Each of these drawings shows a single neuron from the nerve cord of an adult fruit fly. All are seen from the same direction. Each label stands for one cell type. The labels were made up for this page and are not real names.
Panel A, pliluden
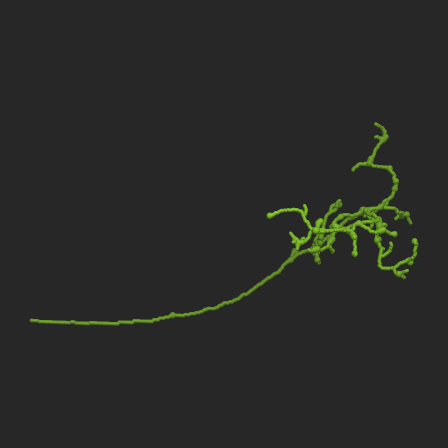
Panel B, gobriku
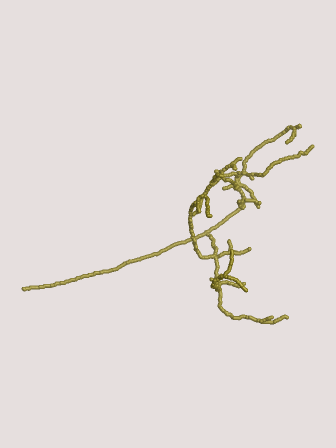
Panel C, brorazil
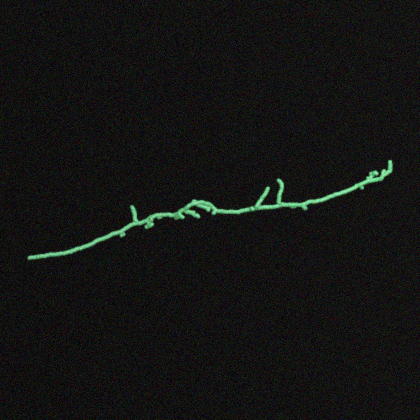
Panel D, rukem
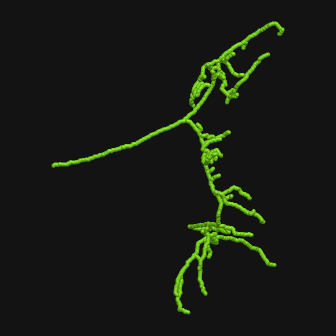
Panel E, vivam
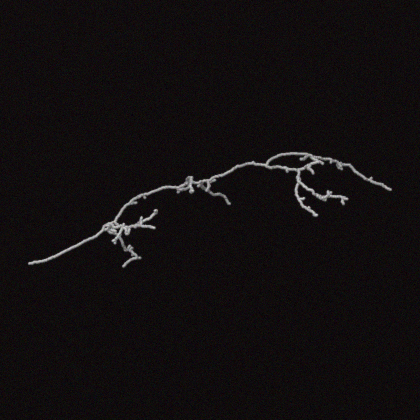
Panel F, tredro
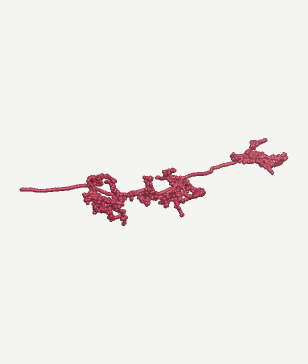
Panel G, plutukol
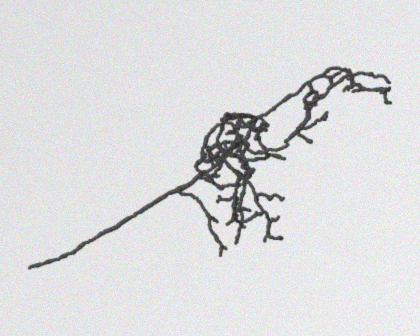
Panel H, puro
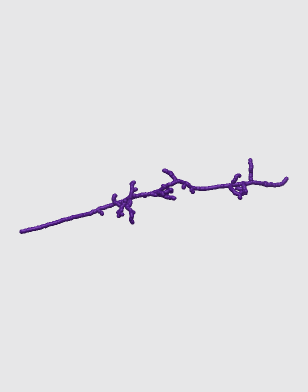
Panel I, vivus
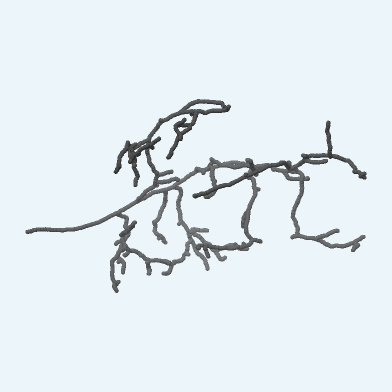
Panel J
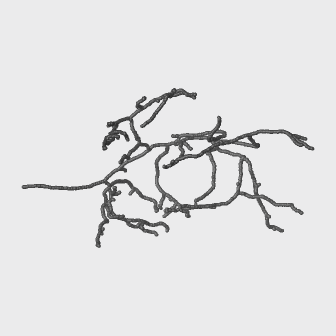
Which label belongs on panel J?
vivus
